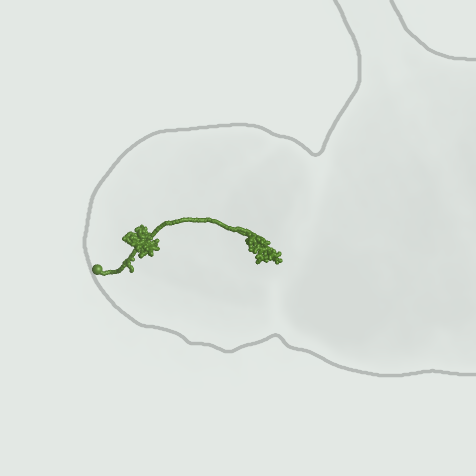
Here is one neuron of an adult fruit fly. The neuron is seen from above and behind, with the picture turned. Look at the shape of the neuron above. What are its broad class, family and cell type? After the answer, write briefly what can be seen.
Its broad class is optic-lobe intrinsic neuron. The family is Tm. Its cell type is Tm31. It lies in the brain. The cell body is on the left of the picture.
